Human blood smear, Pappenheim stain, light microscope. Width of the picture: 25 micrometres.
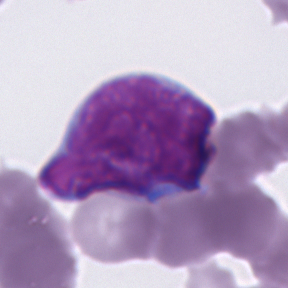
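Myeloblast: a pale curved crease runs across the lower middle of the nucleus, giving it a folded look. The cytoplasm forms only a thin rim around the nucleus and is widest along the lower edge. No distinct granules appear in the cytoplasm, and no vacuoles are seen anywhere in the cell.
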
